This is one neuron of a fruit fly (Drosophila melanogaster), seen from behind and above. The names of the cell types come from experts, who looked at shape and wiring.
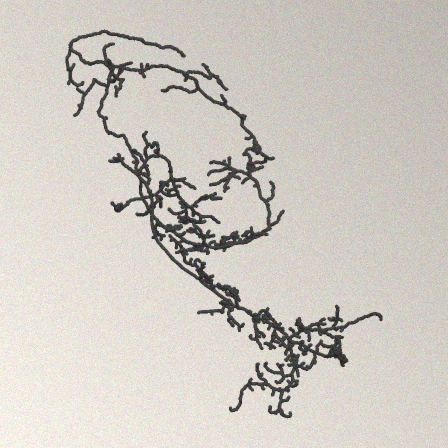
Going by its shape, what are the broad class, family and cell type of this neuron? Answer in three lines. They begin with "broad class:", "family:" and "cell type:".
broad class: nerve-cord intrinsic neuron
family: hemilineage 03A
cell type: IN03A029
